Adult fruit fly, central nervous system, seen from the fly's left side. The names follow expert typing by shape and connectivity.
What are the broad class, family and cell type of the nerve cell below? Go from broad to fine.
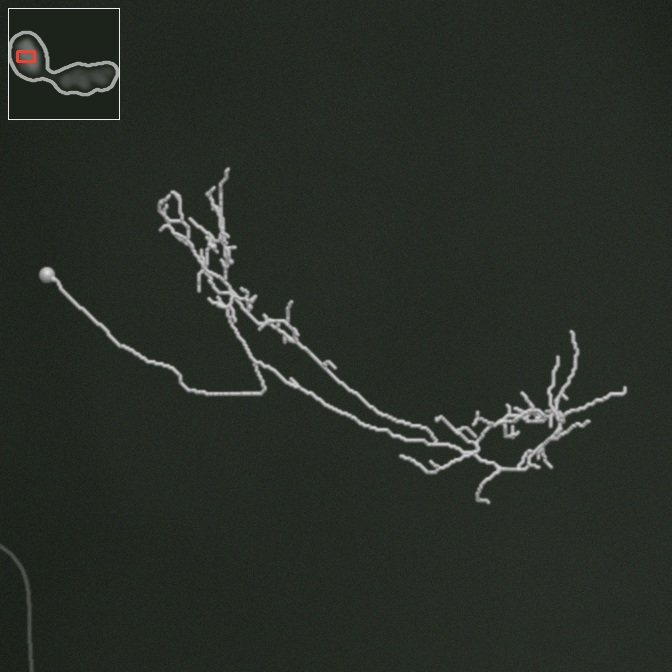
central-brain intrinsic neuron; hemilineage LALa1_posterior; CB2523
